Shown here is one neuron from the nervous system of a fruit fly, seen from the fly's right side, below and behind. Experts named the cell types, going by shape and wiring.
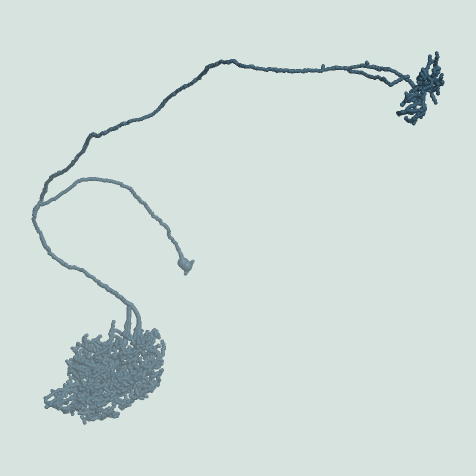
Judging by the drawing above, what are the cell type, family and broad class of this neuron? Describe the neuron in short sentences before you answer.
The cell body is in the middle of the picture. In this view it is about as wide as it is tall. It is of cell type AVLP200. Its family is hemilineage VLPa2. This is a central-brain intrinsic neuron.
